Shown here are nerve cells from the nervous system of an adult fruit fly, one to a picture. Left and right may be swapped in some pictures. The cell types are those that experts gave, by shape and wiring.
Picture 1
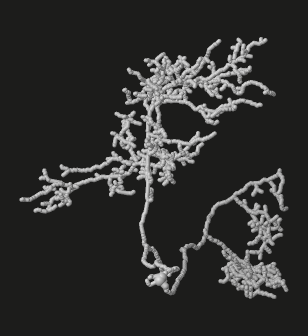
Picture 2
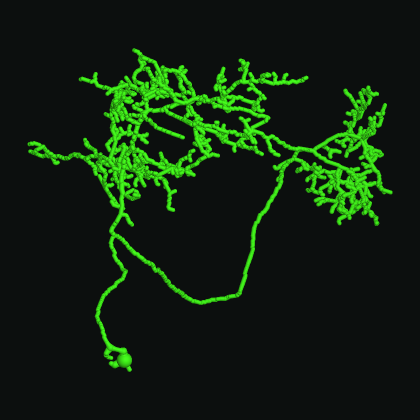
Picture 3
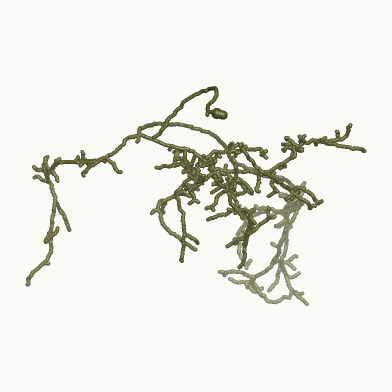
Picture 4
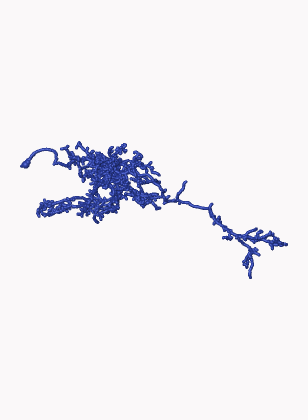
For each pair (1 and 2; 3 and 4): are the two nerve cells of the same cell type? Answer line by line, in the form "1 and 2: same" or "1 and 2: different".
1 and 2: same
3 and 4: different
